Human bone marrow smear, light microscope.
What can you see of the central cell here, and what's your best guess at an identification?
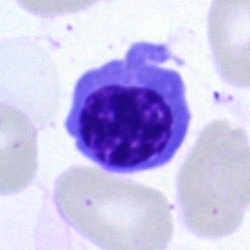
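Looking at the nucleus first, the chromatin is dark purple in coarse clumps, with paler gaps between them. The cytoplasm stains a deep blue. I can't make out any granules in it, and I see no vacuoles either. This one I'd name an erythroblast.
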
